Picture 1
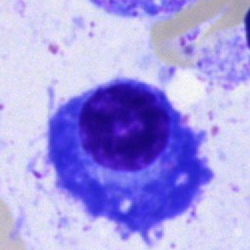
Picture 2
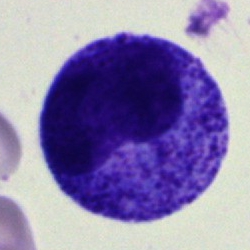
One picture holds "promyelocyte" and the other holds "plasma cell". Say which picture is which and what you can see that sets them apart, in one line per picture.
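Picture 1 shows a plasma cell: The cytoplasm shows no distinct granules.
Picture 2 shows a promyelocyte: Coarse dark purple granules are scattered densely through the cytoplasm.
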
